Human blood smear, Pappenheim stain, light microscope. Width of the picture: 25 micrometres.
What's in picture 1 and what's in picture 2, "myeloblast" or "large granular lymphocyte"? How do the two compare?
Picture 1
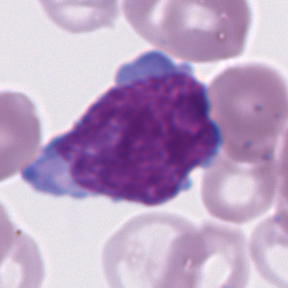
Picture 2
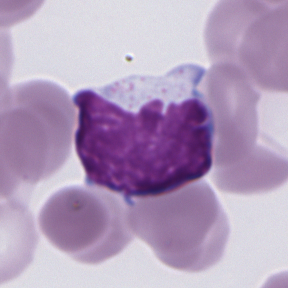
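Myeloblast in picture 1, large granular lymphocyte in picture 2. Myeloblast: outline irregular and angular; cell about 18 by 13 micrometres; nucleus a single unsegmented mass without lobes, about 14 by 11 micrometres, filling about 70% of the cell's area.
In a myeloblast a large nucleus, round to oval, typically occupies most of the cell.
Cytoplasm scant, mostly at lower left and top, with no distinct granules and no clear vacuoles; margin bulging in small irregular blebs.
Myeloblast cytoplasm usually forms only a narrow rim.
Large granular lymphocyte: nucleus fills most of the cell; chromatin dense and dark purple; cytoplasm pale greyish-blue with a scattering of fine red-purple granules and no vacuoles; red cells against its left, right and lower sides. Main difference: granules, absent in the myeloblast, present in the large granular lymphocyte.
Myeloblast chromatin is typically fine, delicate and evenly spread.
The chromatin in picture 2 is dense instead.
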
